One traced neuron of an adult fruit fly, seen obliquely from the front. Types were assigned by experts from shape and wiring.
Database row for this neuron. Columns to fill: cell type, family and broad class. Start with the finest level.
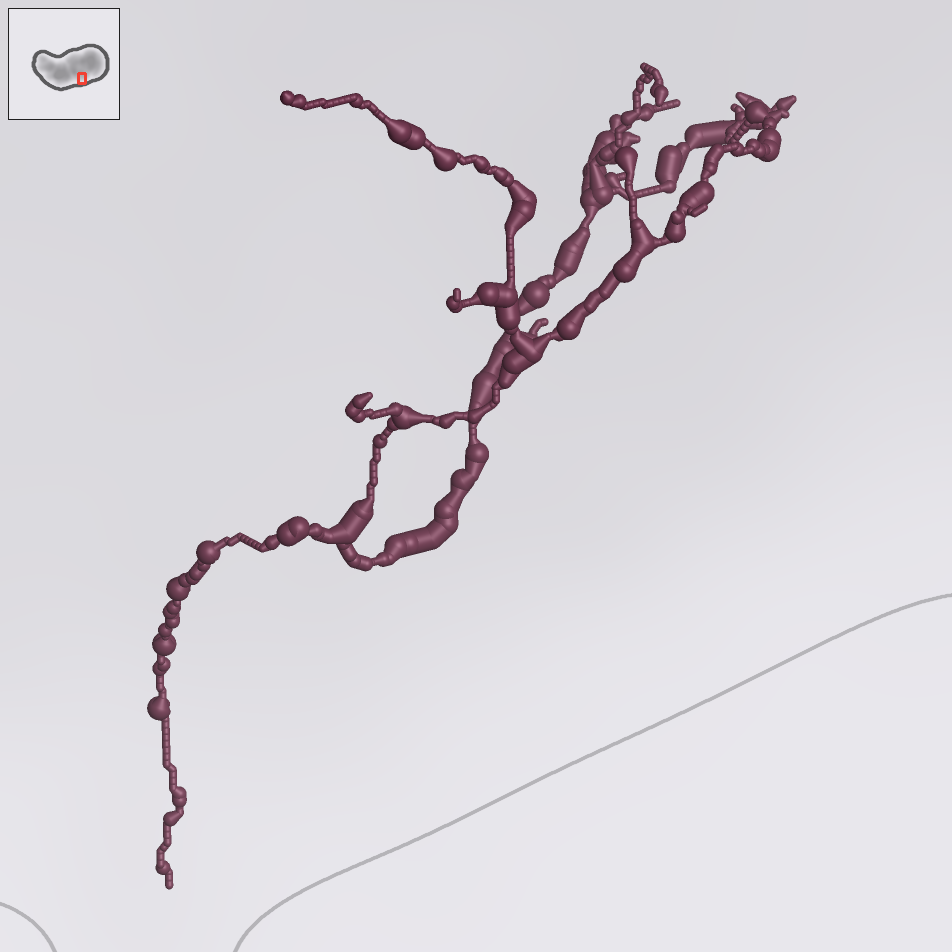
TPMN2; class mechanosensory; sensory neuron entering the brain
